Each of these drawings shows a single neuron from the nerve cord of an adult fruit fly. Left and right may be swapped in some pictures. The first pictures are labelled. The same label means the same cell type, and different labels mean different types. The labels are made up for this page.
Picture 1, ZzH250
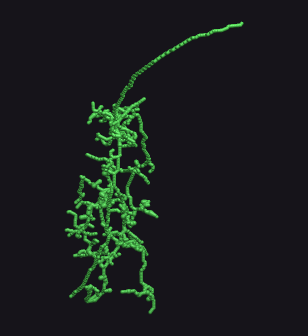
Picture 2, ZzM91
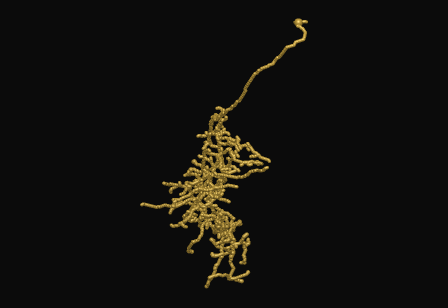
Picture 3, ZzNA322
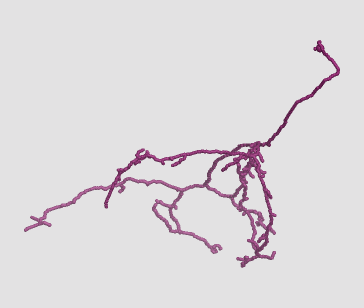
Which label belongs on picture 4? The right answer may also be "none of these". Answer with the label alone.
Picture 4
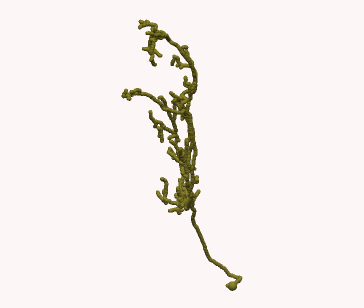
ZzH250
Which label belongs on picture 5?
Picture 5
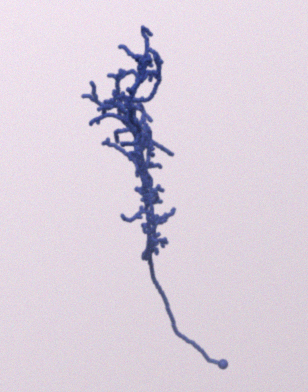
ZzM91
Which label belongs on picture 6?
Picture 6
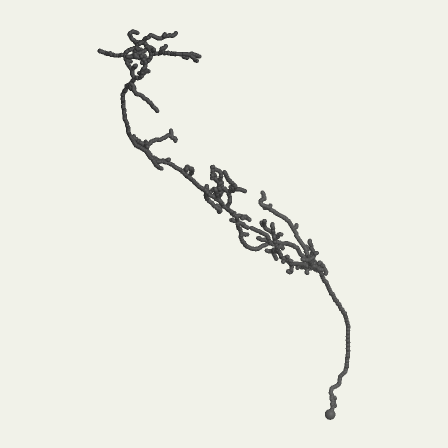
ZzH250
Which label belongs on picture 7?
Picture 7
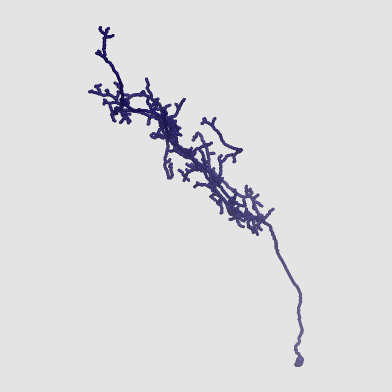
ZzM91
